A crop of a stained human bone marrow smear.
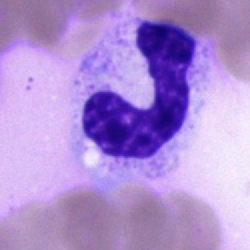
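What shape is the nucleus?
One unsegmented band, bent into a hook, its longer limb rising along the cell's right side.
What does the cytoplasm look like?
Moderate in amount and pale lilac-grey, with one small clear round spot at lower left beside the nucleus.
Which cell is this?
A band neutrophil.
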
